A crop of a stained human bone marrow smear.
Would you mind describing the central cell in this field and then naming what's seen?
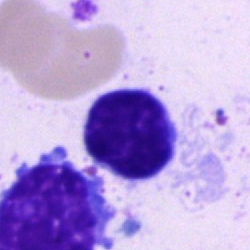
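Around the nucleus I see little or no cytoplasm. The chromatin stains dense and dark purple all through the nucleus, and I can't find any nucleoli. Nor are there vacuoles anywhere in the cell. This one is a lymphocyte.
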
